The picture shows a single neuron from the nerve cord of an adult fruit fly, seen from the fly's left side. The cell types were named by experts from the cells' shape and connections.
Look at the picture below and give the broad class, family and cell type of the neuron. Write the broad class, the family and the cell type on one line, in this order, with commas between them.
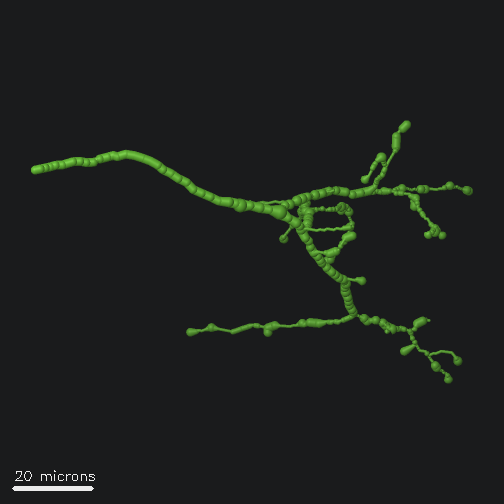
sensory neuron entering the nerve cord, class mechanosensory proprioceptive, SNpp10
